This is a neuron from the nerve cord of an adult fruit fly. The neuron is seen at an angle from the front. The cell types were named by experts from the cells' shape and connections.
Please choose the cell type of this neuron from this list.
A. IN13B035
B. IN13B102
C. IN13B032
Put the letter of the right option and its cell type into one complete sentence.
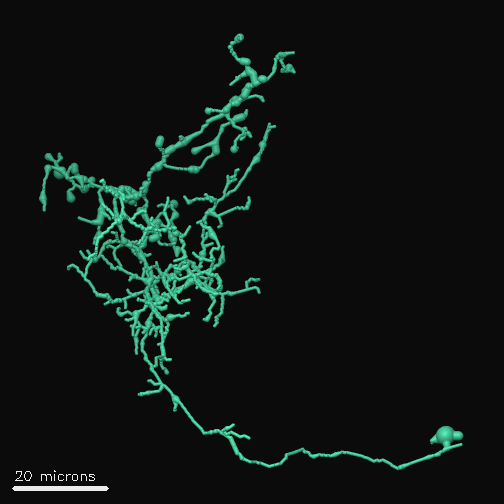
The type of cell that the neuron represents is IN13B035, option A.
